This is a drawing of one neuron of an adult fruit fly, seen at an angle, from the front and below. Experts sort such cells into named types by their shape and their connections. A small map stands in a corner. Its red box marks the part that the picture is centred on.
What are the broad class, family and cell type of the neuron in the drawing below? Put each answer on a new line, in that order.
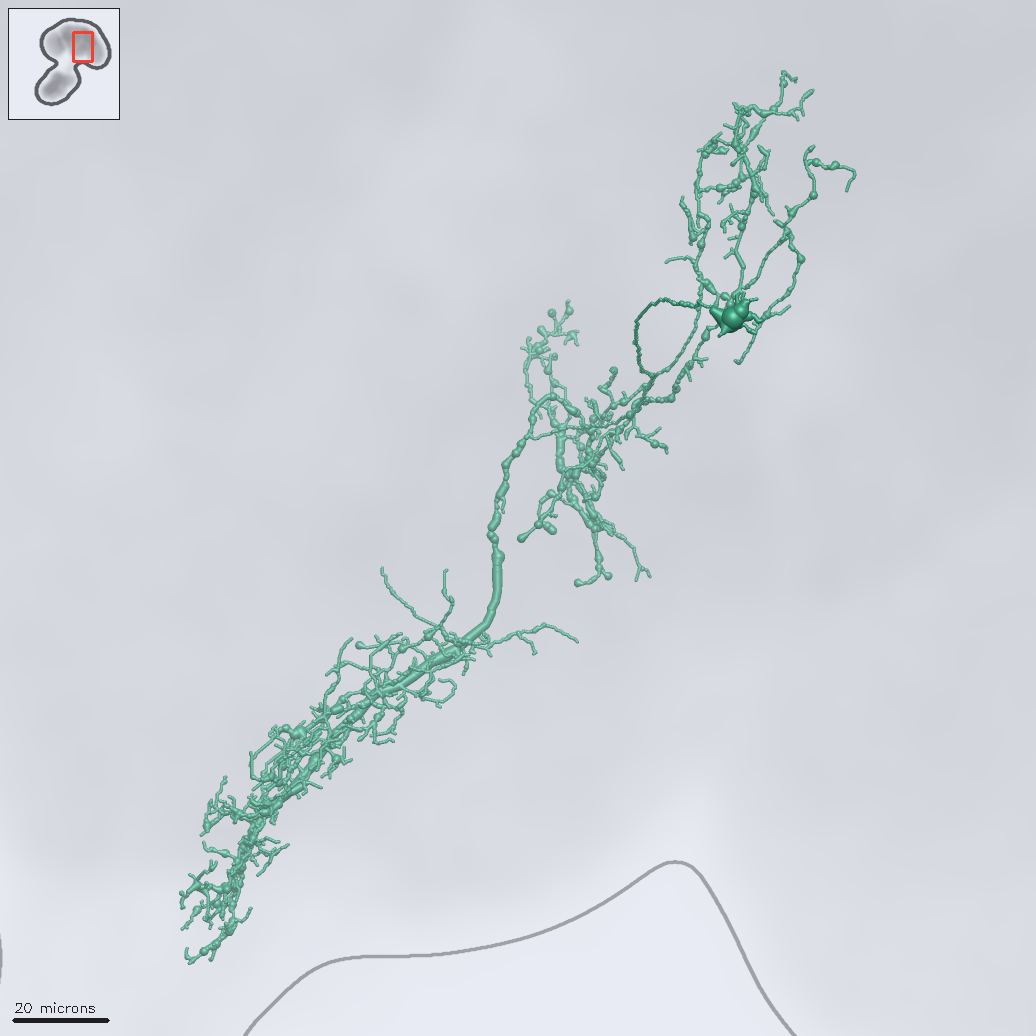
central-brain intrinsic neuron
hemilineage LALv1_ventral
CB0675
